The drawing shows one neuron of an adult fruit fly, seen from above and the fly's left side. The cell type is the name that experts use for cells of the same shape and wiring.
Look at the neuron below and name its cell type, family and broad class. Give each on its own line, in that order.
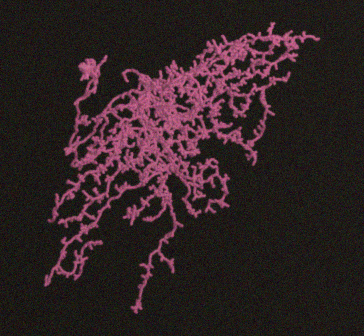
Dm20
Dm
optic-lobe intrinsic neuron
